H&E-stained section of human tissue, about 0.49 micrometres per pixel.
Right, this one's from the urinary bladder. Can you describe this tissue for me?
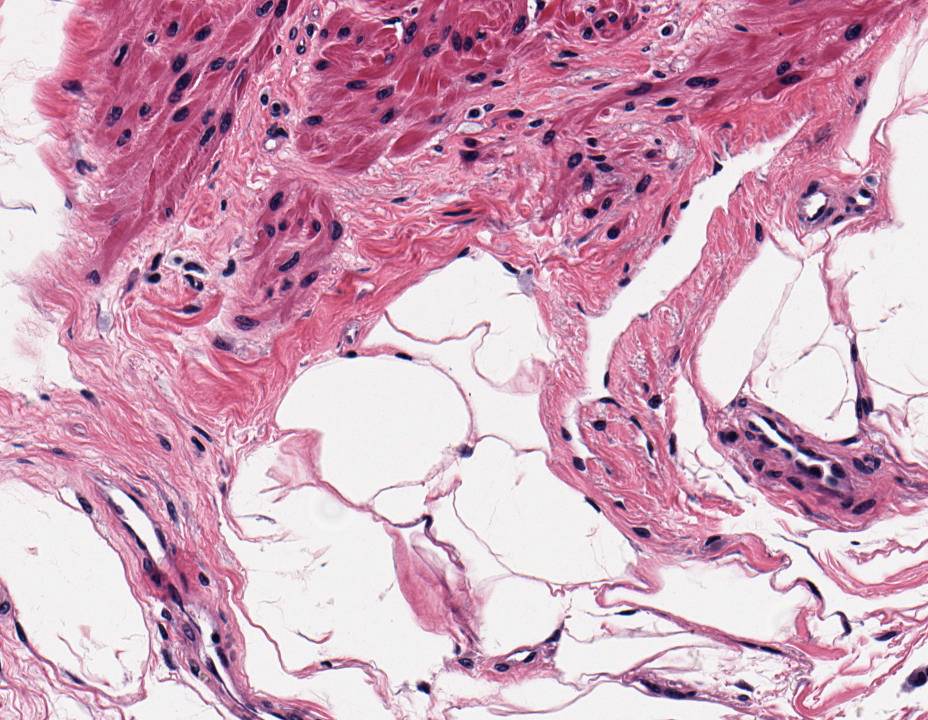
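Note how the smooth muscle bundles run in several different directions, so that some are cut lengthwise and others across. In the lower centre lie large clear spaces bounded by thin pink strands. Epithelium is absent throughout the field.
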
